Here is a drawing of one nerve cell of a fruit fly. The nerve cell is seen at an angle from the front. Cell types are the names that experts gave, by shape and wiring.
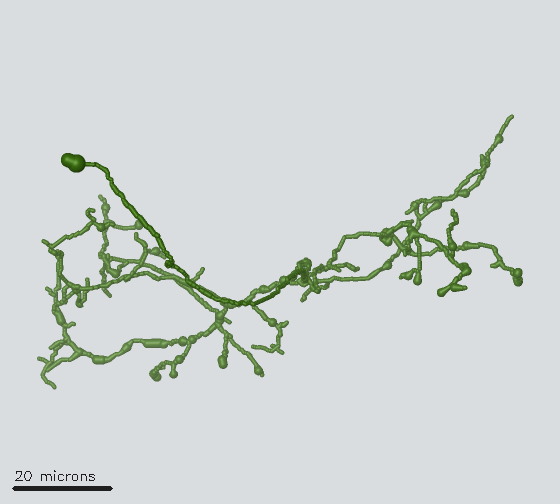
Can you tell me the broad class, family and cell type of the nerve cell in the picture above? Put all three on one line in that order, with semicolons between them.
nerve-cord intrinsic neuron; hemilineage 09A; IN09A062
